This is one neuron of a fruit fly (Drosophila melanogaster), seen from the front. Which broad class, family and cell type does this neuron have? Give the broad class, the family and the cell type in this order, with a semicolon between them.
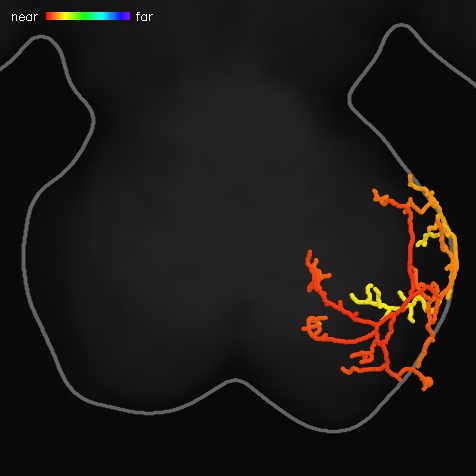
nerve-cord intrinsic neuron; hemilineage 13A; IN13A047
